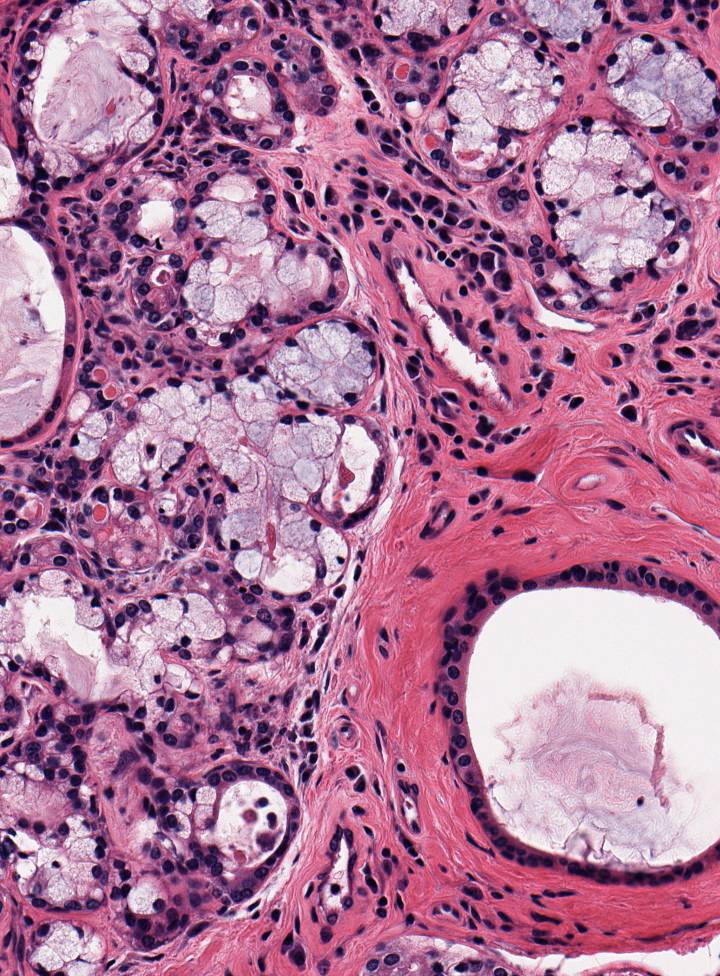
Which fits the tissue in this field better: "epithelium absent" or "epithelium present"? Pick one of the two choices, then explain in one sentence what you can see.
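Epithelium present. Most acini are mucous, with pale, foamy, blue-grey cytoplasm and small dark nuclei flattened against the base of the cells.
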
